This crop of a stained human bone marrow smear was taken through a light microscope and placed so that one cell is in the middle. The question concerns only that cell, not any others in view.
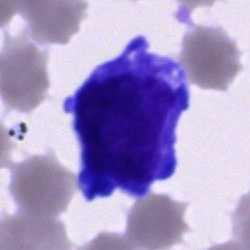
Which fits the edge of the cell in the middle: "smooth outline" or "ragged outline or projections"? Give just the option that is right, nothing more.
Ragged outline or projections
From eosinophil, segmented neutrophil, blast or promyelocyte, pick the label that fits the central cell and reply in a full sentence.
The cell shown in the center of this light-microscope crop is a blast.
